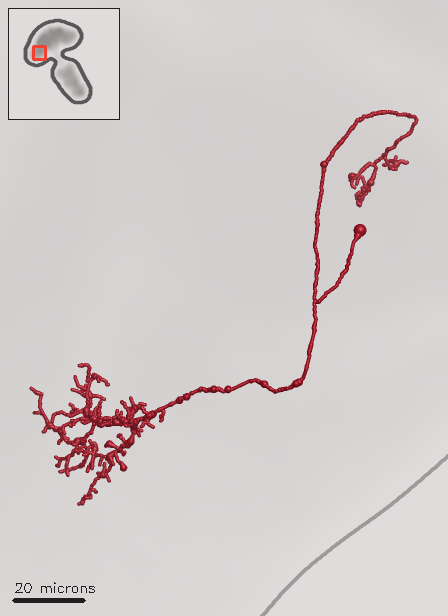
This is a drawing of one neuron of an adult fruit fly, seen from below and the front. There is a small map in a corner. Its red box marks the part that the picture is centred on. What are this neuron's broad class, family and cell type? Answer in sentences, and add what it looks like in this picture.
It is an optic-lobe intrinsic neuron. Its family is MeLo. The cell type is MeLo4. It lies in the brain. The cell body is on the right of the picture. The picture shows dozens of branch ends.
